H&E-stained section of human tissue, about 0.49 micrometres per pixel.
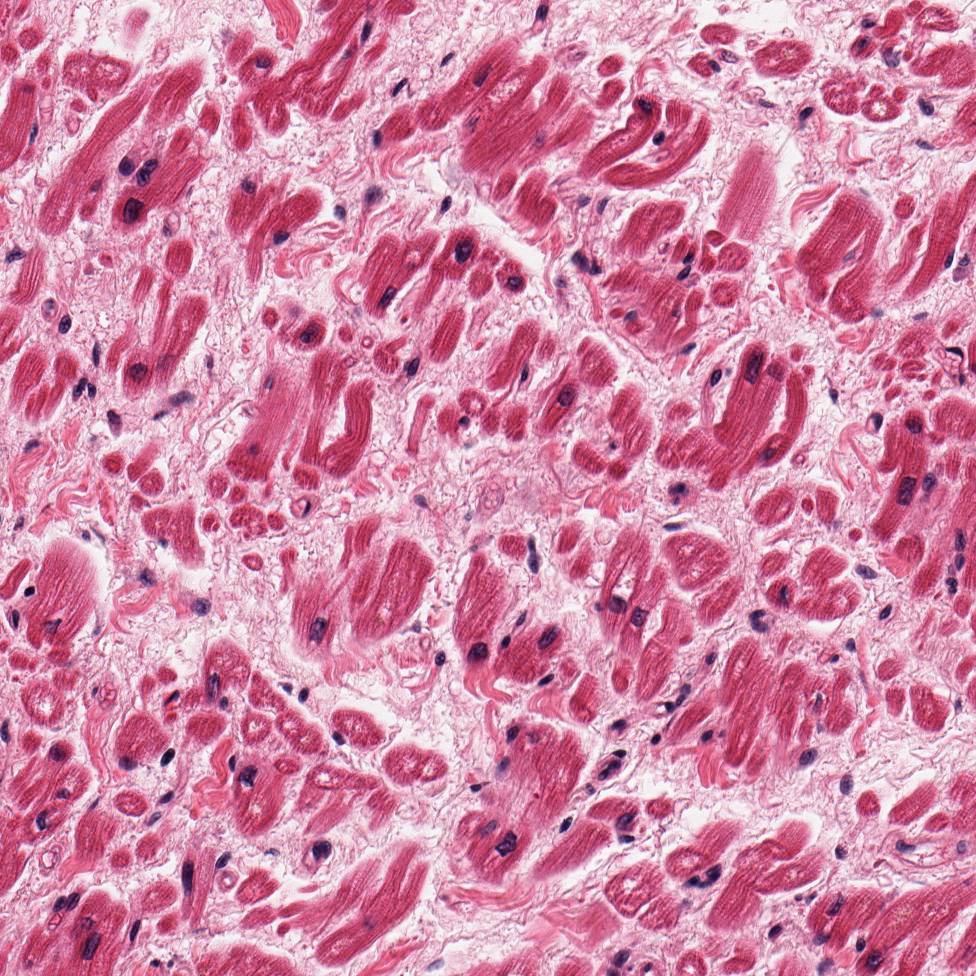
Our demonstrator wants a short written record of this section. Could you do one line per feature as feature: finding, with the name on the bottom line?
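Arrangement: small separate fibre clusters parted by broad pale stroma, not tightly packed
Plane of cut: many angles, round cross-sections mixed among lengthwise segments
Nuclei: dark, oval, lying centrally in each fibre
Stroma: pale pink, loose, finely wispy, with scattered small dark spindle-shaped nuclei
Name: atrial appendage of the heart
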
